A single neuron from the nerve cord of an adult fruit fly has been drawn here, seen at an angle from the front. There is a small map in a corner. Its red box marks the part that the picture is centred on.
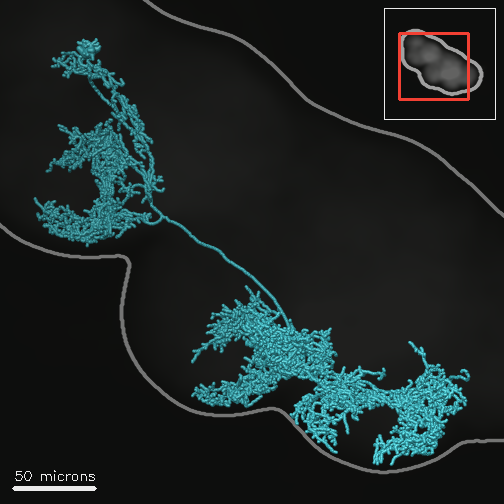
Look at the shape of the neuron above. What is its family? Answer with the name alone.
hemilineage 01B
